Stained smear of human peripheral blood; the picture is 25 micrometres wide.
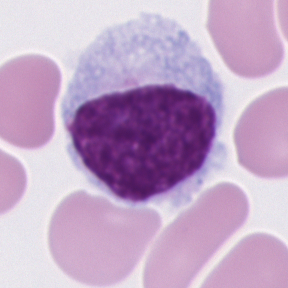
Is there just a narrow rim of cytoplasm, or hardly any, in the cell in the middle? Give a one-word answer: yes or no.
No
